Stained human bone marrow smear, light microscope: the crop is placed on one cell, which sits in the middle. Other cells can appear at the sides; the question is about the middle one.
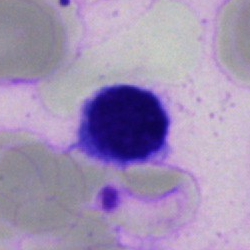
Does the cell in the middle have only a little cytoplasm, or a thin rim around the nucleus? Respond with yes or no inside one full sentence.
Yes, its cytoplasm amounts to no more than a narrow rim.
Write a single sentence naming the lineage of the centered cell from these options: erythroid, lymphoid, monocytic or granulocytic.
The cell in the middle of the crop is sorted into the lymphoid lineage.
